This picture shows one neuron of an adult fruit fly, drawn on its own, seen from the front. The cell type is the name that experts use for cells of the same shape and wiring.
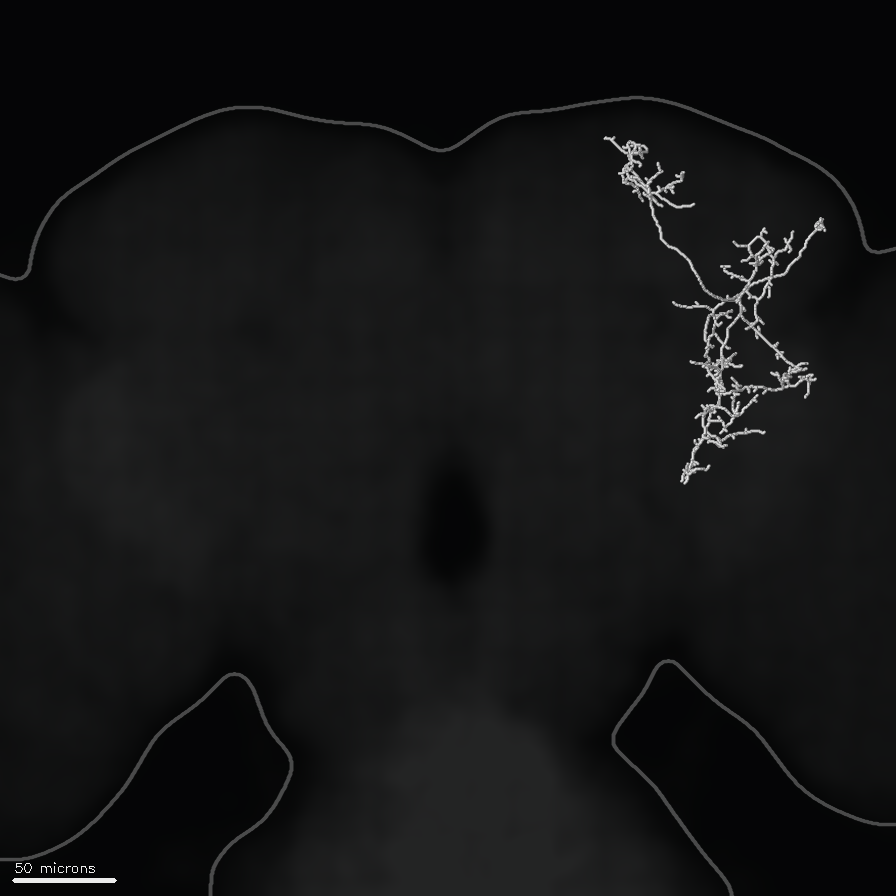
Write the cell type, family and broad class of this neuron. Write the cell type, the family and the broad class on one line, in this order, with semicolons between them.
AVLP026; hemilineage SLPal2; central-brain intrinsic neuron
